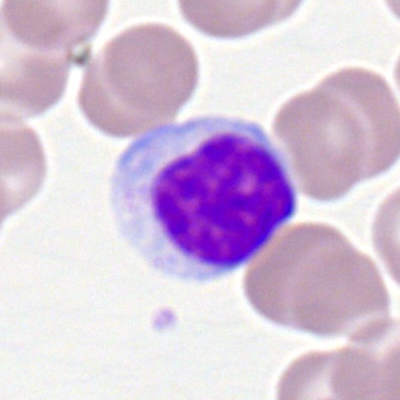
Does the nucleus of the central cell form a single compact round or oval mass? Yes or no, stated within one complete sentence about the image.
Yes, it is a compact round or oval mass that the nucleus forms.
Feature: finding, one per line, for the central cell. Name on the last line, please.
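Chromatin: coarse, clumped into dark patches
Cytoplasm: a pale blue rim, widest on the left side, I'd say
Granules: a few fine reddish-purple ones in the cytoplasm
Vacuoles: none that I can see
Name: lymphocyte, then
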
